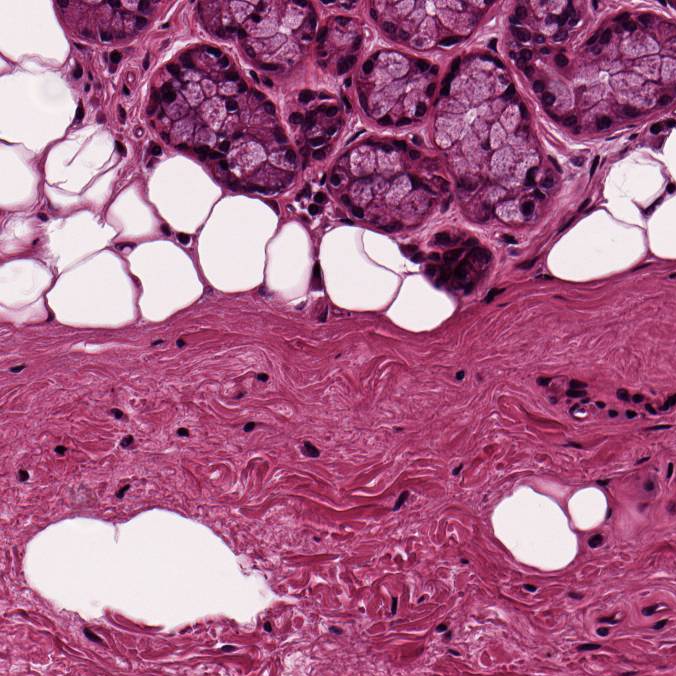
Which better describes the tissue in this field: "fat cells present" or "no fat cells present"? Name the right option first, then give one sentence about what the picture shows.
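Fat cells present. A band of adipocytes lies between the glandular area and the dense connective tissue below it.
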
